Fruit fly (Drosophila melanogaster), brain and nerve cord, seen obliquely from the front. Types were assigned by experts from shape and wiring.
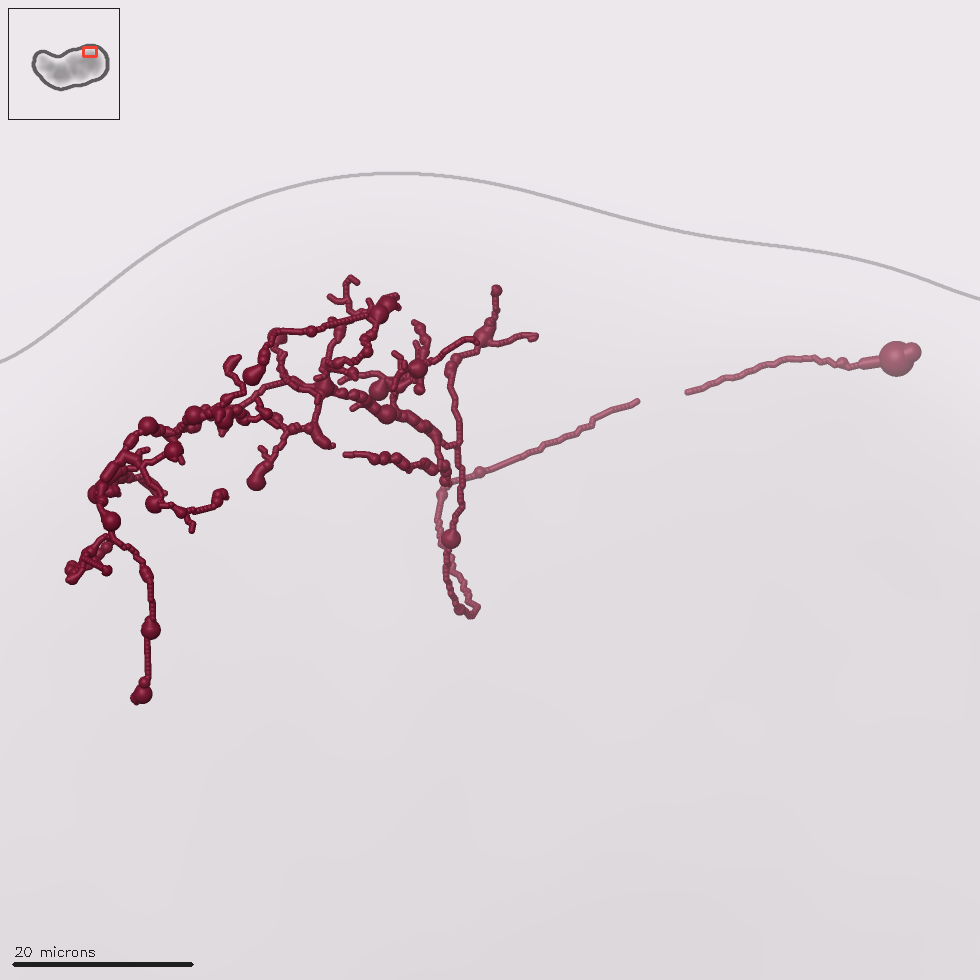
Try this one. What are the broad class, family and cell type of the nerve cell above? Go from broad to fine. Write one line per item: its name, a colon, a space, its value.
broad class: central-brain intrinsic neuron
family: hemilineage SLPpl1
cell type: SLP268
